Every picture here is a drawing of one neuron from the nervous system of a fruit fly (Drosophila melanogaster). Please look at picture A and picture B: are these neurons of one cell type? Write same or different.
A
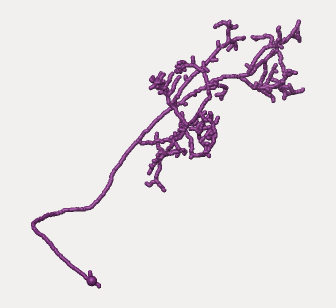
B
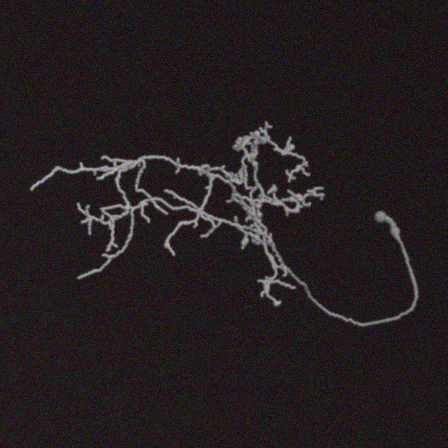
same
